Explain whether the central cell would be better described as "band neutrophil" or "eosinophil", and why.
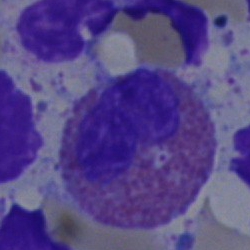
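The cell is an eosinophil.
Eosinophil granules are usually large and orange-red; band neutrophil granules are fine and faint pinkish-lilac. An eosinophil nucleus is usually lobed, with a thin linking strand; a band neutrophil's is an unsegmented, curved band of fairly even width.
Here the granules reach the cell edge, and the dense dark purple nucleus lies off-centre toward the upper left.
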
